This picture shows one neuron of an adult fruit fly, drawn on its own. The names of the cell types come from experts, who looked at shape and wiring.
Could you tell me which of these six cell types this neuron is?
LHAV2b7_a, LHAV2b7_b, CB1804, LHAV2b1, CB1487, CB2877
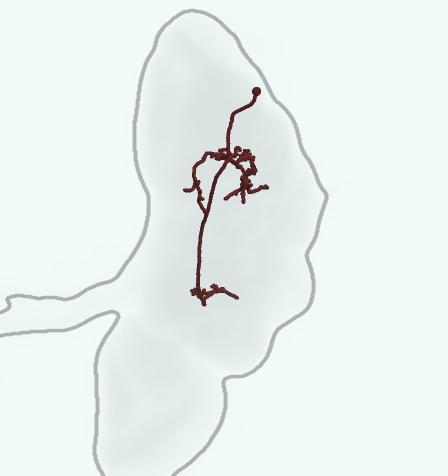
CB1487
